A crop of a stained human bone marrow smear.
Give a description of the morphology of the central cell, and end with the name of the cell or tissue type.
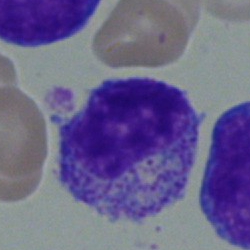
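Chromatin dark purple, a few small paler patches scattered through it. Moderate rim of pale lilac-blue cytoplasm, mainly below the nucleus, packed with many purple granules. Paler, less granular area in the cytoplasm just below the nucleus, toward the right. Cell: myelocyte.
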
